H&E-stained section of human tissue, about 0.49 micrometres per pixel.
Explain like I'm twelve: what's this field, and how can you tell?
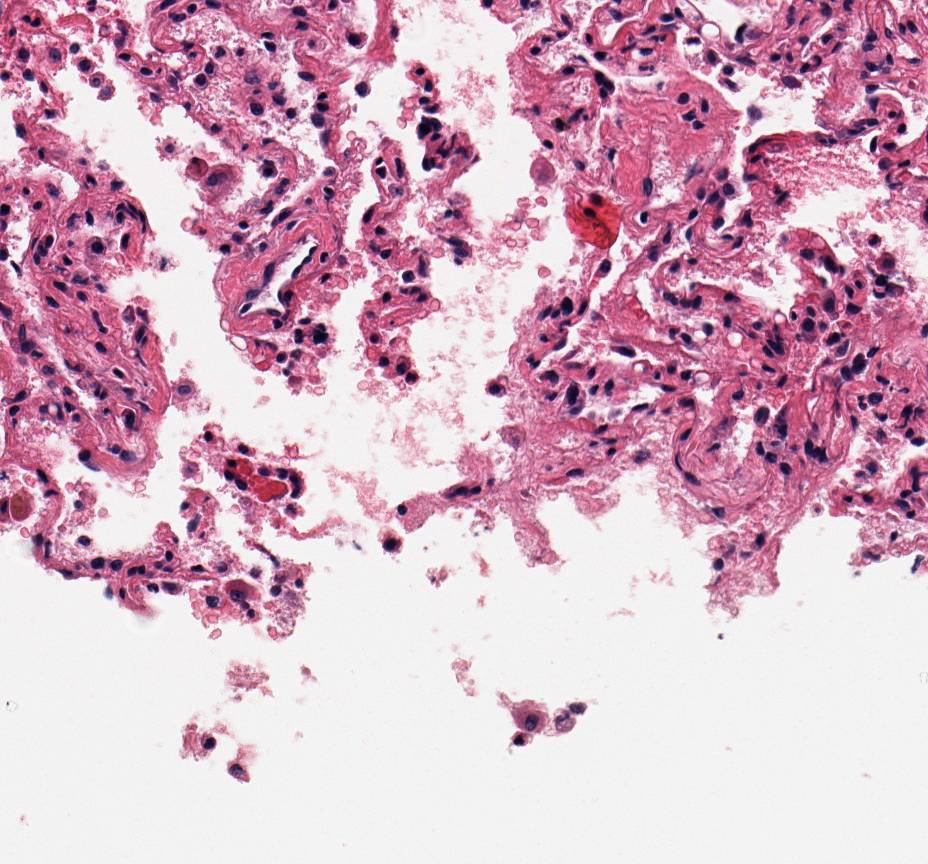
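The field mainly shows alveolus. Branching pink septa make a lace-like network around irregular empty spaces across the upper two-thirds.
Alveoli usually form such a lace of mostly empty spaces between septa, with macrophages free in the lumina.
Rounded cells with ample pink cytoplasm and single oval nuclei lie loose in the spaces. The septa are thickened by wavy fibrillary stroma.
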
